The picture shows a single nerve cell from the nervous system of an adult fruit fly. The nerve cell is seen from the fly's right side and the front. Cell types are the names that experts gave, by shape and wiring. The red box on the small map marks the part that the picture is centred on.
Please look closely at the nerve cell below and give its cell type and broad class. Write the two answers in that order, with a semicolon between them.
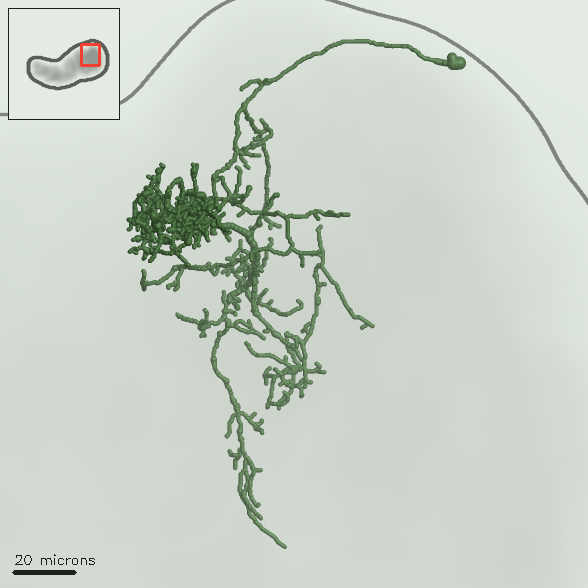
SMP200; central-brain intrinsic neuron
